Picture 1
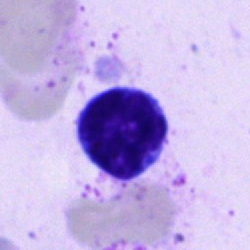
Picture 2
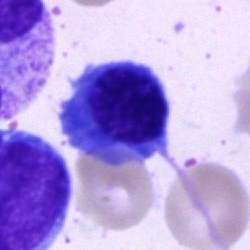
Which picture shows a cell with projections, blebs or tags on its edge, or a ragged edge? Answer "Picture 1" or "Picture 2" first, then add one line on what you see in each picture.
Picture 2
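In picture 1: The cell has a roughly round, smooth outline without projections.
In picture 2: The cell outline is irregular, with ragged projections along its left edge.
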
